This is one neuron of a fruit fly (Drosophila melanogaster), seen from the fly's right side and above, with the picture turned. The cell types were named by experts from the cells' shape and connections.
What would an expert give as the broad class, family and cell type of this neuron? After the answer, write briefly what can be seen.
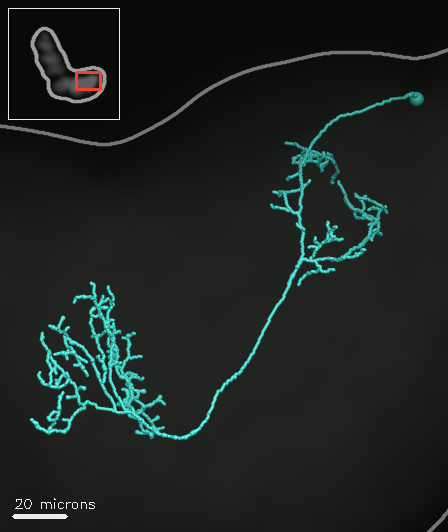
It is a central-brain intrinsic neuron. Its family is hemilineage DL1_dorsal. Its cell type is FB2J_c. The cell body is at the upper right of the picture. By the scale bar it is about 150 microns wide in this view. Dozens of branch ends can be seen.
